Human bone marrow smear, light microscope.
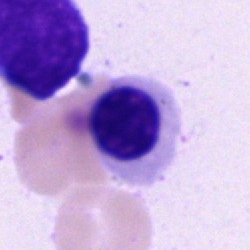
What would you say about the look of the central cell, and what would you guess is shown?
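Let me start with the nucleus: it sits off-centre to the left, which leaves the cytoplasm widest on the right. That cytoplasm is a pale greyish blue. I can't make out any distinct granules in it, and I see no vacuoles either. So this is an erythroblast.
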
